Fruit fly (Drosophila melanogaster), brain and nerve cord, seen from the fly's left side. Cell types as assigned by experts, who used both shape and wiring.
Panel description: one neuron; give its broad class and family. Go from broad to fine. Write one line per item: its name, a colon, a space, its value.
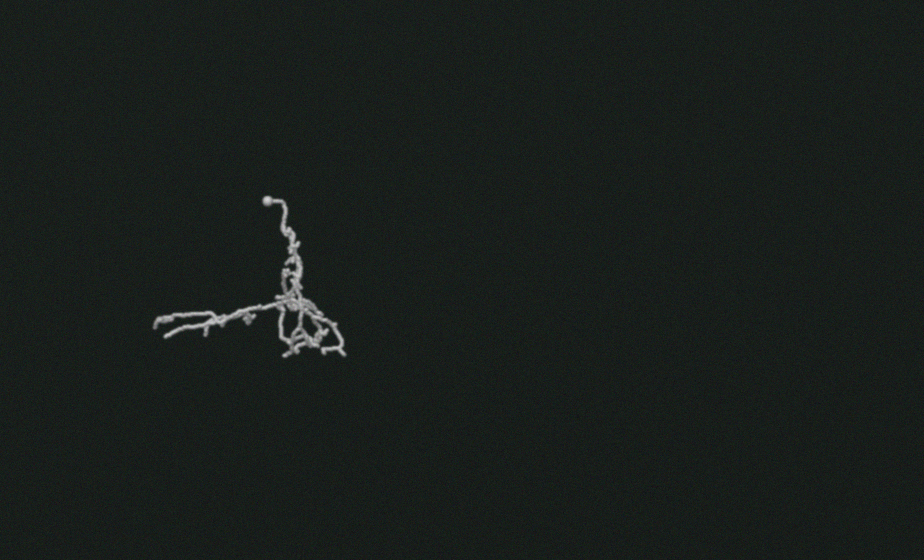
broad class: nerve-cord intrinsic neuron
family: hemilineage 17A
